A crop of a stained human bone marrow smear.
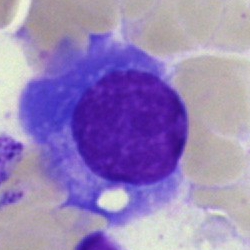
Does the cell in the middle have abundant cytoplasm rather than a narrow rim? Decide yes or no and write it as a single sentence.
Yes, the cell holds plenty of cytoplasm.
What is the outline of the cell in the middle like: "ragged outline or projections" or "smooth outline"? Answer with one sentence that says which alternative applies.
The cell's outline is ragged or frayed, or has projections, blebs or tags.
